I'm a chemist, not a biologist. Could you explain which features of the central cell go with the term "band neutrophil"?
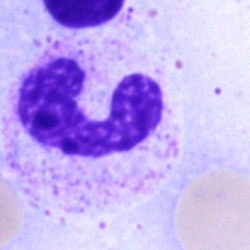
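Let me start with the nucleus: it curves into a horseshoe, open at the top.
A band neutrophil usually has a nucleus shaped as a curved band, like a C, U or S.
A horseshoe open upward is that U shape, so this part goes with the name.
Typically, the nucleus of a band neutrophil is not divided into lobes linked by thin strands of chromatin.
Here it runs as one continuous band with no such lobes, which fits as well. Around it there's plenty of pale lilac cytoplasm, with fine pink-violet granules scattered through it.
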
